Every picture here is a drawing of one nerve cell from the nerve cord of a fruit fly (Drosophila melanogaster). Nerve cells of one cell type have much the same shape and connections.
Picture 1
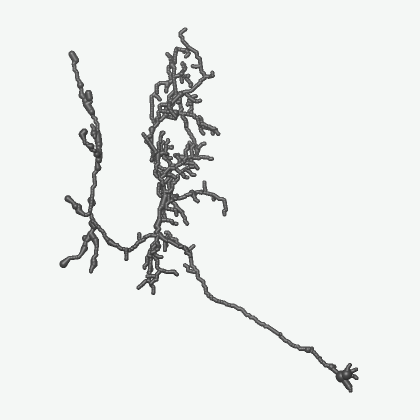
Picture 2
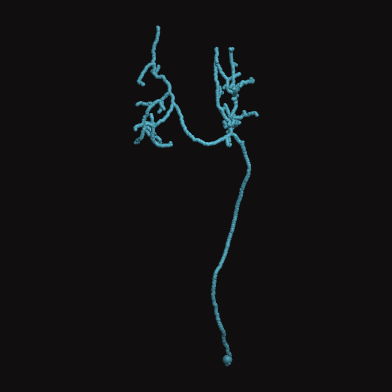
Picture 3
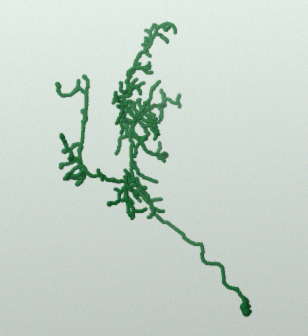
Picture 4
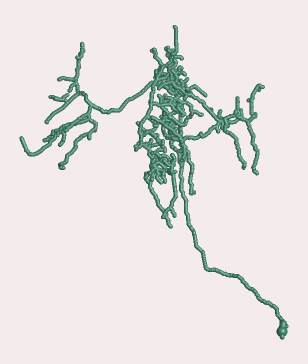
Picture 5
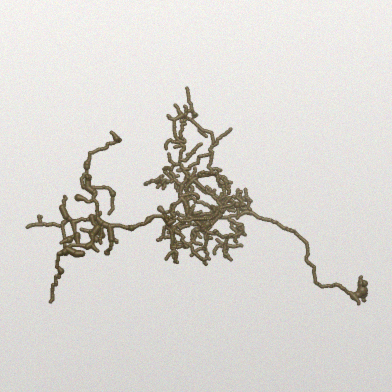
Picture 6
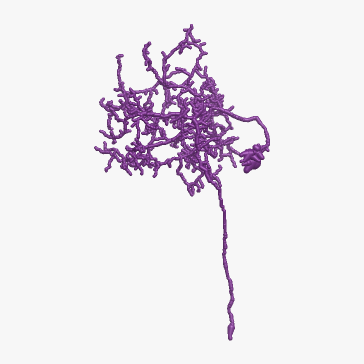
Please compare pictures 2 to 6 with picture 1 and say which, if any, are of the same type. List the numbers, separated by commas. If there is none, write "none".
3, 4, 5, 6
